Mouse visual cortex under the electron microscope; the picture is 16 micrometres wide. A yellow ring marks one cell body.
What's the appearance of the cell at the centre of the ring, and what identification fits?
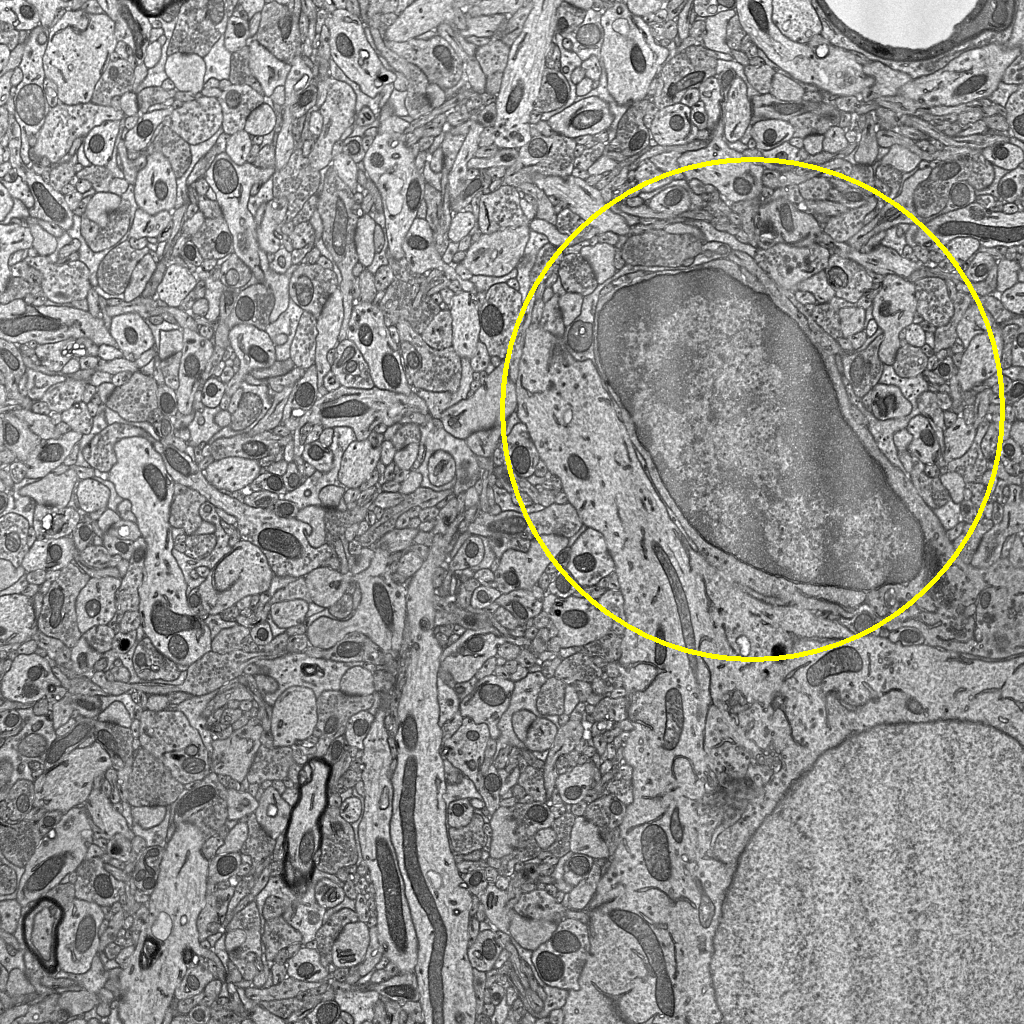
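The nucleus is an elongated oval, its long axis running from upper left to lower right. Its outline is smooth, lacking deep folds or indentations. No distinct nucleolus is visible, nor is stacked rough endoplasmic reticulum seen around the nucleus. The cell is a microglial cell.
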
